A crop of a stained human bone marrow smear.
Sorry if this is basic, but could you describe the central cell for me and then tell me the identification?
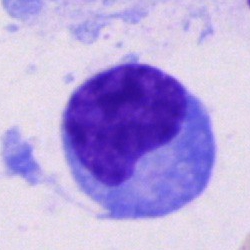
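Smooth and nearly round, this cell has an eccentric nucleus lying toward its upper left. The nucleus is indented on the lower-right side, so it looks kidney-like, and a paler zone of cytoplasm sits in that notch. So this is a plasma cell.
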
